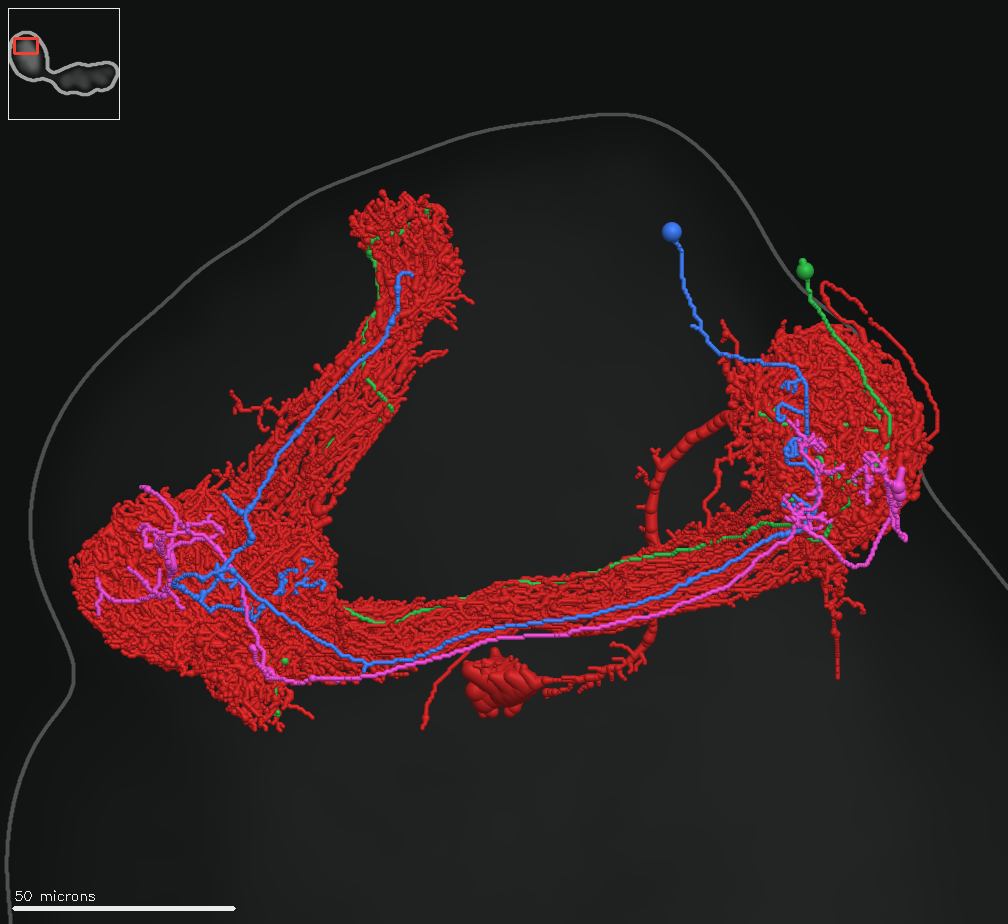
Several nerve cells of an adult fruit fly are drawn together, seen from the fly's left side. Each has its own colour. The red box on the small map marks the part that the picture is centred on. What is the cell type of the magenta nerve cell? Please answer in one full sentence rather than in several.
This nerve cell falls under the cell type KCg-m.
